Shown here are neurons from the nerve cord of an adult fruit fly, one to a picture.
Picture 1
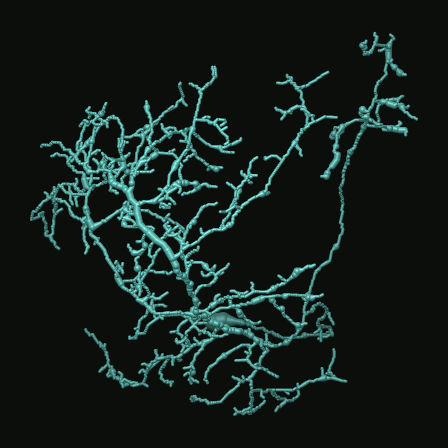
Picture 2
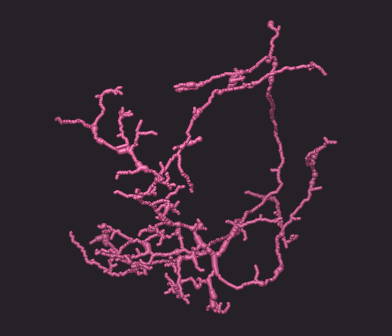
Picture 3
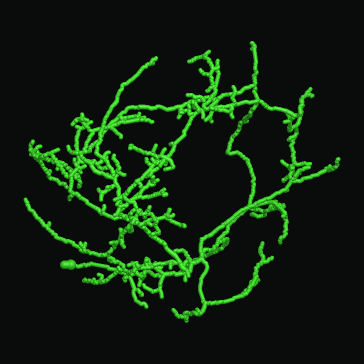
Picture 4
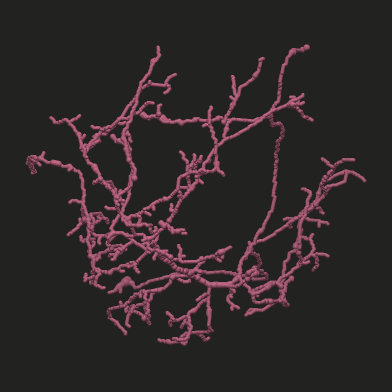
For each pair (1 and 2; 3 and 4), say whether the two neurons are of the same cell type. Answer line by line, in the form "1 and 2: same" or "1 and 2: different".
1 and 2: different
3 and 4: same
